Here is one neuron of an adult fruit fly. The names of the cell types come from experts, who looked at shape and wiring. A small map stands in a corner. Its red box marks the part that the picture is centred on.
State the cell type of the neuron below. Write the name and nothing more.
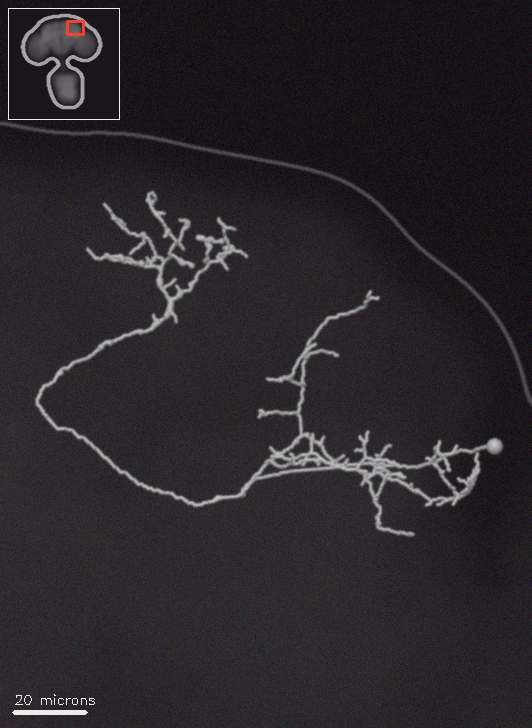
CB3293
